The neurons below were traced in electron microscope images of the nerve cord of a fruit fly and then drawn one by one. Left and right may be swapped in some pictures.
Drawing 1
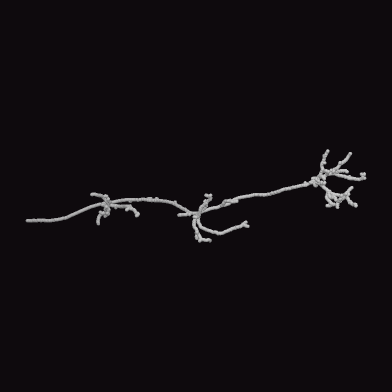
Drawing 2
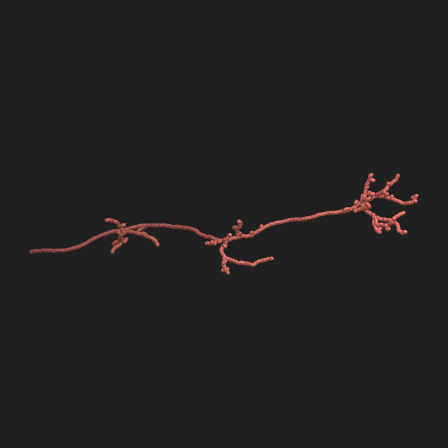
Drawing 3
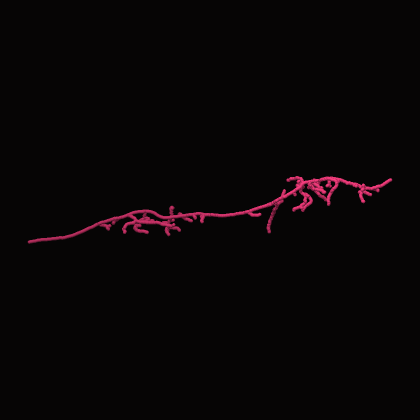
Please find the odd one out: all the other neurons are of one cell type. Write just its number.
3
